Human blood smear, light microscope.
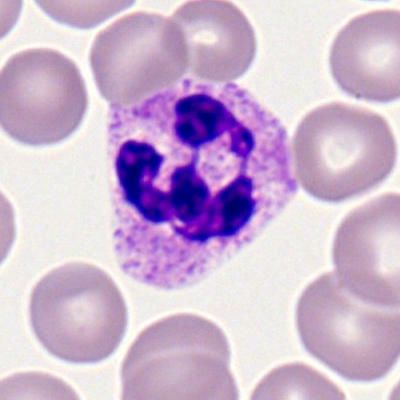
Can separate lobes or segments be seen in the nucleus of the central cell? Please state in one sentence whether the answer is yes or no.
Yes, within this cell the nucleus is divided into lobes.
